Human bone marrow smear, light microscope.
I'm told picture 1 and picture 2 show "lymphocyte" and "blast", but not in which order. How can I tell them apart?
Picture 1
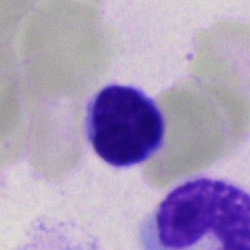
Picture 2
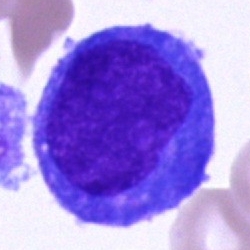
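The lymphocyte appears in picture 1, the blast in picture 2. Both outlines are round, the blast's only roughly so. In the lymphocyte the nucleus fills almost the whole cell and stains a deep dark purple, with dense, clumped chromatin and no visible nucleolus. Its cytoplasm shows only as a thin pale rim on the left side.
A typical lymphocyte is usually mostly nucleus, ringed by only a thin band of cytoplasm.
The blast's chromatin, by contrast, is finely granular, without coarse dark clumps.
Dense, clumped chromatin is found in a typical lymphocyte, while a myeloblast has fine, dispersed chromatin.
The blast's cytoplasm is deep blue, forms a rim wider on the right and lower side than on the left, and shows no visible granules.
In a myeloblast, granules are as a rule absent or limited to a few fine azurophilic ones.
Small blunt blebs project from the blast's upper and right edge.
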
